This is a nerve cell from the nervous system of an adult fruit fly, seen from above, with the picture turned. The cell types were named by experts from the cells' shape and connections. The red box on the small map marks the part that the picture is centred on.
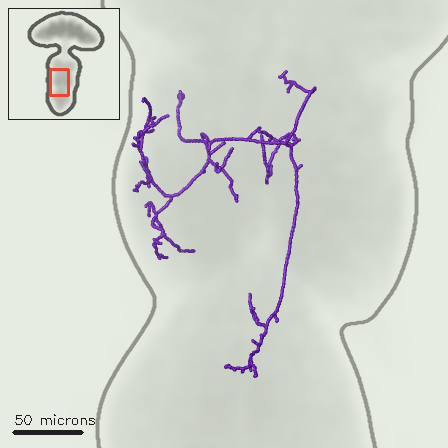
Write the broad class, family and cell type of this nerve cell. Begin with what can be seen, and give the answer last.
It lies in the nerve cord. From top to bottom in the picture it spans about 250 microns. It is a nerve-cord intrinsic neuron. Its family is hemilineage 07B. It is of cell type IN07B074.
